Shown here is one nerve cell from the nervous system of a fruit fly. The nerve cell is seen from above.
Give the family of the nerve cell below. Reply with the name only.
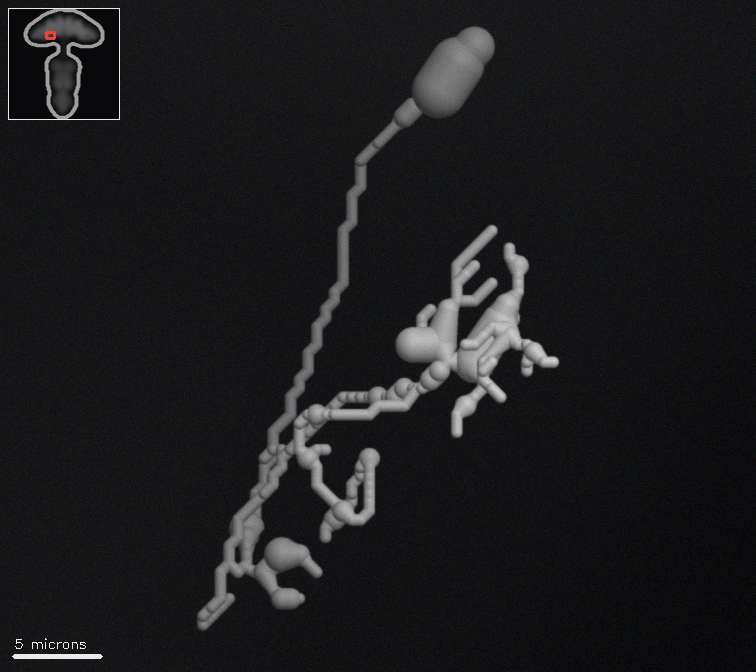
T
